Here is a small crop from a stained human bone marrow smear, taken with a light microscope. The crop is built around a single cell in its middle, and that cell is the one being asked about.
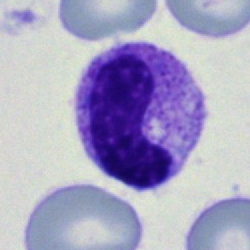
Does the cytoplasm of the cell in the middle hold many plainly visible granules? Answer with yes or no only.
Yes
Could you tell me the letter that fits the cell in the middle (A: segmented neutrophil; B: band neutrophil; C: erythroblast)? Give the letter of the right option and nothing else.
B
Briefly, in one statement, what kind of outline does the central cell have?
Smooth all around, the outline has no projections to report.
